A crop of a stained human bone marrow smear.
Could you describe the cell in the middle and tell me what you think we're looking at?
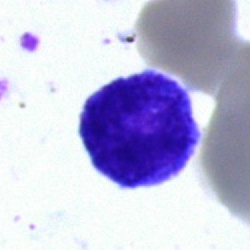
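Roughly round in outline, the cell has a slightly bumpy edge. It stains a deep blue-violet throughout. No distinct rim of paler cytoplasm surrounds the nucleus, and no separate granules stand out within the cell. The cell is a lymphocyte.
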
